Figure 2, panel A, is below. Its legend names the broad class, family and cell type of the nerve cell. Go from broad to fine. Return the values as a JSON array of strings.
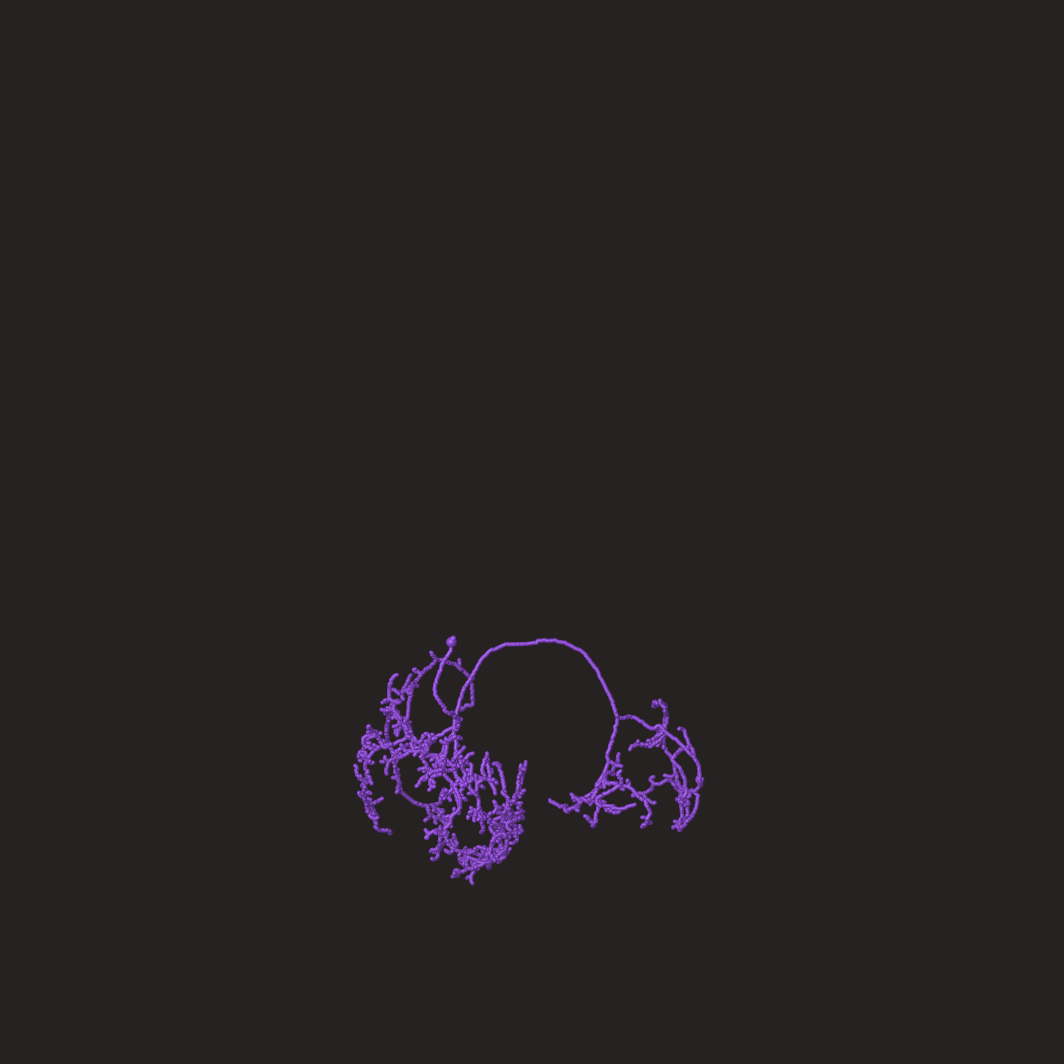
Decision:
["nerve-cord intrinsic neuron", "hemilineage 19B", "IN19B027"]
